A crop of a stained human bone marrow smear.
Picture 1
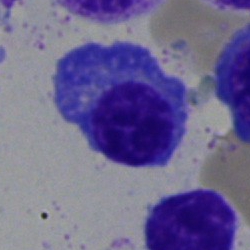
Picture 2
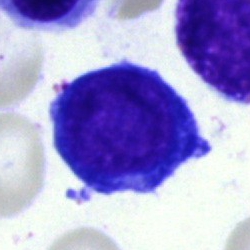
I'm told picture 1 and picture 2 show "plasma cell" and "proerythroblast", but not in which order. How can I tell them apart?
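Taking the pictures in turn, the plasma cell is in picture 1 and the proerythroblast in picture 2. On the outline, the plasma cell is irregular with broad rounded bulges, whereas the proerythroblast is roughly round with one small blunt bulge at the lower right. On the chromatin, the plasma cell's is dense and dark purple, while the proerythroblast's looks finely textured rather than coarsely clumped.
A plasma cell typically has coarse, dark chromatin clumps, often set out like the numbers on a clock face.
On the cytoplasm, the plasma cell has an abundant amount lying mostly to the upper left of the nucleus, and the proerythroblast's stains deep blue.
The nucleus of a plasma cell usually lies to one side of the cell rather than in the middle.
On granules, none distinct are seen in the plasma cell and none are visible in the proerythroblast. On the nucleolus, no distinct one shows in the plasma cell. On the surroundings, small purple specks are scattered around the plasma cell, and a few small platelet fragments lie just outside the lower left edge of the proerythroblast.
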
